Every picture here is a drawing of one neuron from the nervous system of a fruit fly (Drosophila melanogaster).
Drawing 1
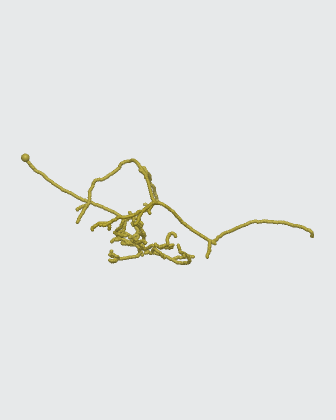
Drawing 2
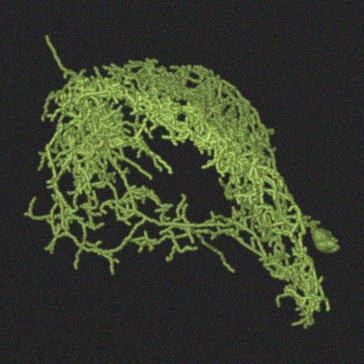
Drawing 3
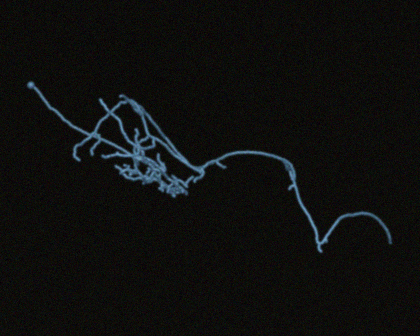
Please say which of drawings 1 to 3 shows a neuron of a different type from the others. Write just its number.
2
